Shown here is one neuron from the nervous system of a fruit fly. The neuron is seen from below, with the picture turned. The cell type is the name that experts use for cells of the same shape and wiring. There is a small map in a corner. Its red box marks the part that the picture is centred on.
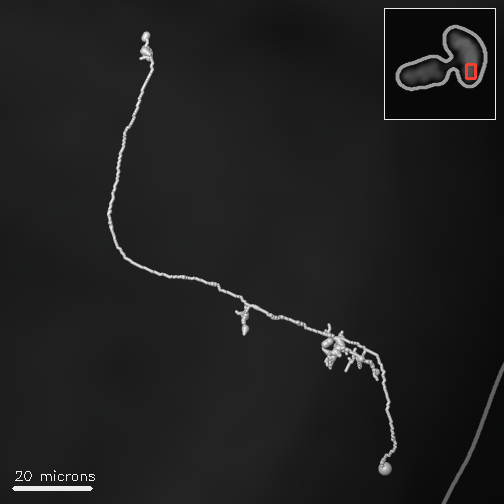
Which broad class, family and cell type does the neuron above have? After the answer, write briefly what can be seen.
It is an optic-lobe intrinsic neuron. Its family is Tm. The cell type is Tm20. It is in the brain and does not reach the nerve cord. The cell body is at the lower right of the picture. From top to bottom in the picture it spans about 110 microns.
